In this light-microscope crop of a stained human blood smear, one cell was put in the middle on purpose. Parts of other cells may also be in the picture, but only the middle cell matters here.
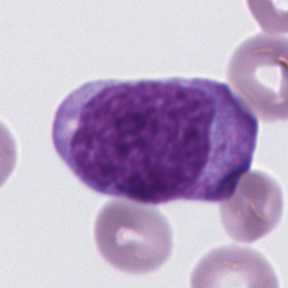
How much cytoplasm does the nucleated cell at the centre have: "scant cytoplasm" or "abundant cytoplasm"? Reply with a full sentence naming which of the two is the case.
This cell has scant cytoplasm, no more than a thin rim.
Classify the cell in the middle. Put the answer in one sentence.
The centered cell in this crop is an atypical promyelocyte.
